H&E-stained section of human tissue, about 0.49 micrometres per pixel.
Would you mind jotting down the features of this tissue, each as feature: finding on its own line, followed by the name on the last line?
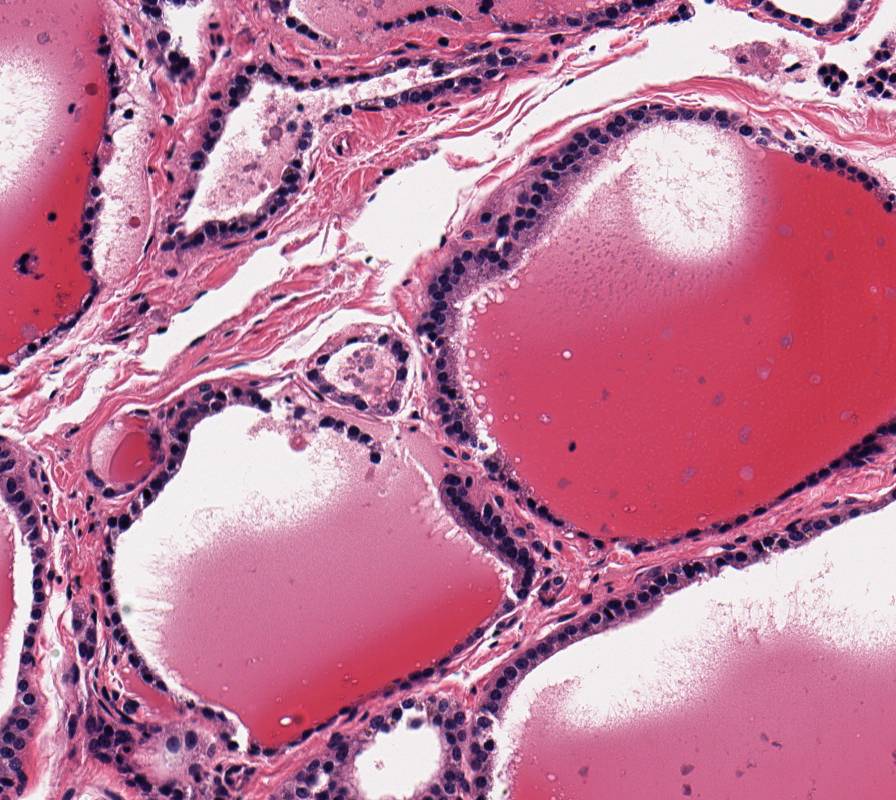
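Epithelium: one layer of low cuboidal to flattened cells per follicle
Colloid: paler, frayed or bubbly rim at epithelium along much of edges; deeper red centrally
Linings: smooth, no papillary folds into lumens
Septa: thin pink fibrous connective tissue, elongated spindle-shaped nuclei
Name: thyroid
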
